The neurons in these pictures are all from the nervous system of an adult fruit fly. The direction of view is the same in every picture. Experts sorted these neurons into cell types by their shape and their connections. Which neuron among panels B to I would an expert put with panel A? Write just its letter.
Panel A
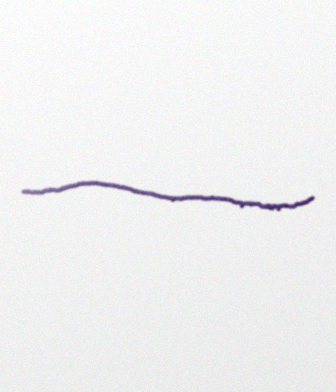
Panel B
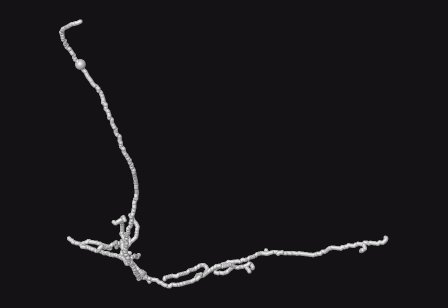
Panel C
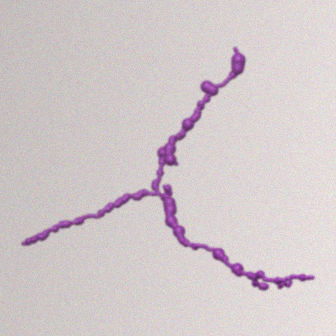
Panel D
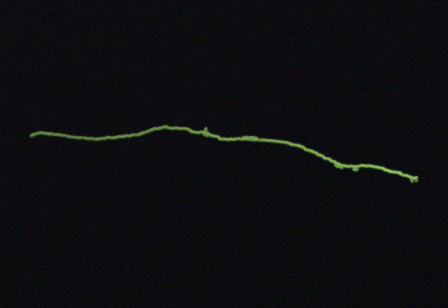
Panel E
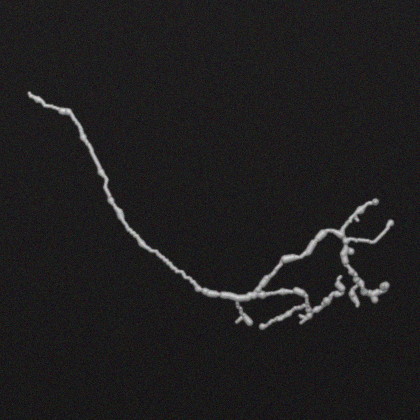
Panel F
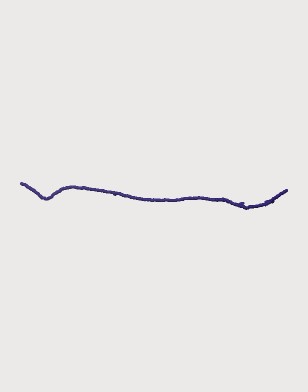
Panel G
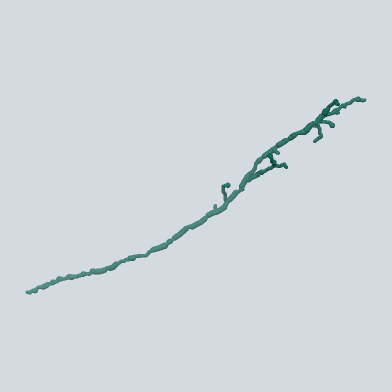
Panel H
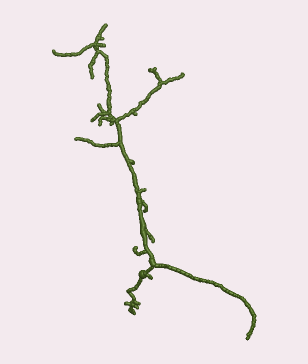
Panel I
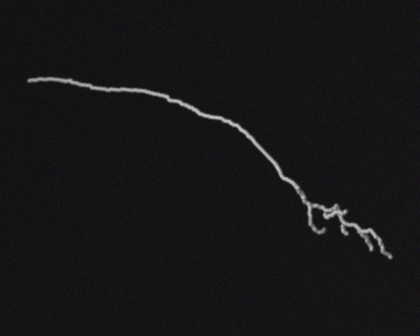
F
